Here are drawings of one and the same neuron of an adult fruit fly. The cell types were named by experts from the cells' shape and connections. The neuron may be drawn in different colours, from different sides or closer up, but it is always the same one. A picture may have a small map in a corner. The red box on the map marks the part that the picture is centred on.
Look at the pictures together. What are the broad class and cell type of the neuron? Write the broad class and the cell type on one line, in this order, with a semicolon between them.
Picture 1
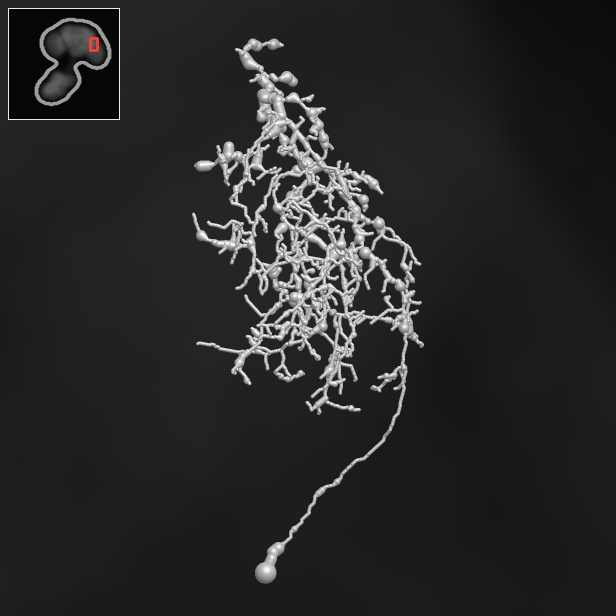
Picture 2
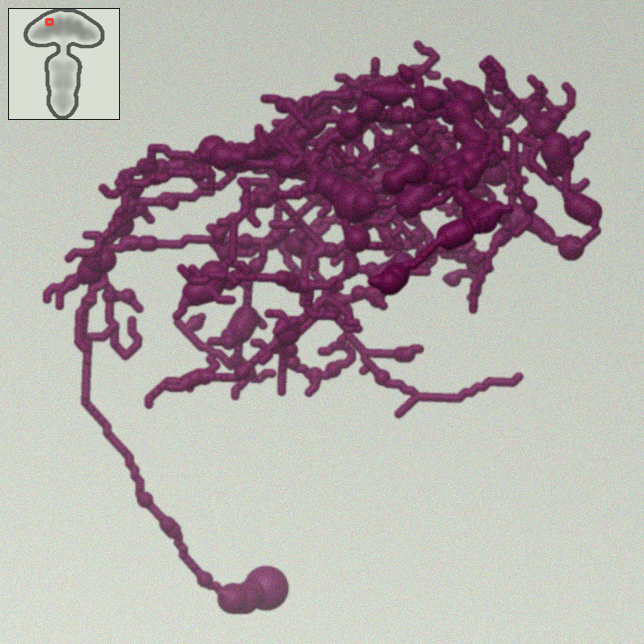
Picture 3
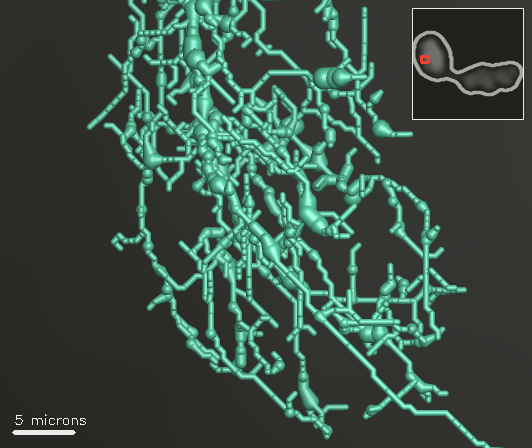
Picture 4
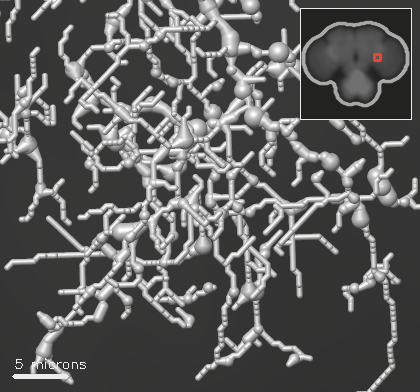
central-brain intrinsic neuron; AVLP365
